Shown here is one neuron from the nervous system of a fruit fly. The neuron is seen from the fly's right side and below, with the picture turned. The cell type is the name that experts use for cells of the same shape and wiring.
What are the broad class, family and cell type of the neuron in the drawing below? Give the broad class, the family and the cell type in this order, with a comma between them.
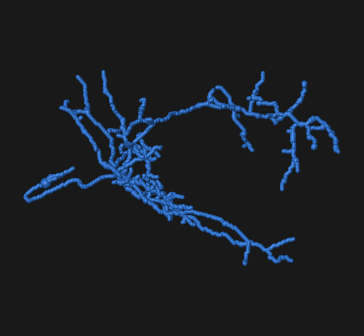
nerve-cord intrinsic neuron, hemilineage 21A, IN21A083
